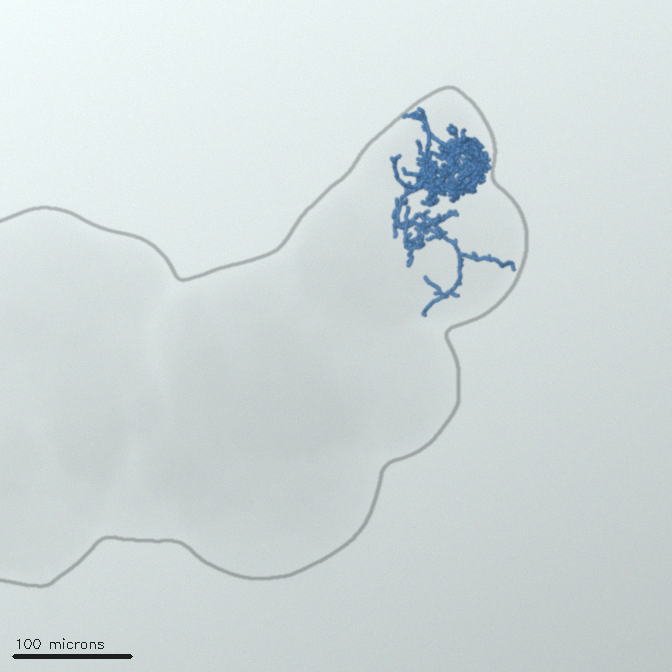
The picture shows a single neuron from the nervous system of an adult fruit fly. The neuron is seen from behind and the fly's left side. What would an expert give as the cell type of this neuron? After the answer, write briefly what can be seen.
Its cell type is INXXX231. It is a nerve-cord intrinsic neuron. By the scale bar it is about 180 microns tall in this view. As drawn here it is taller than it is wide.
